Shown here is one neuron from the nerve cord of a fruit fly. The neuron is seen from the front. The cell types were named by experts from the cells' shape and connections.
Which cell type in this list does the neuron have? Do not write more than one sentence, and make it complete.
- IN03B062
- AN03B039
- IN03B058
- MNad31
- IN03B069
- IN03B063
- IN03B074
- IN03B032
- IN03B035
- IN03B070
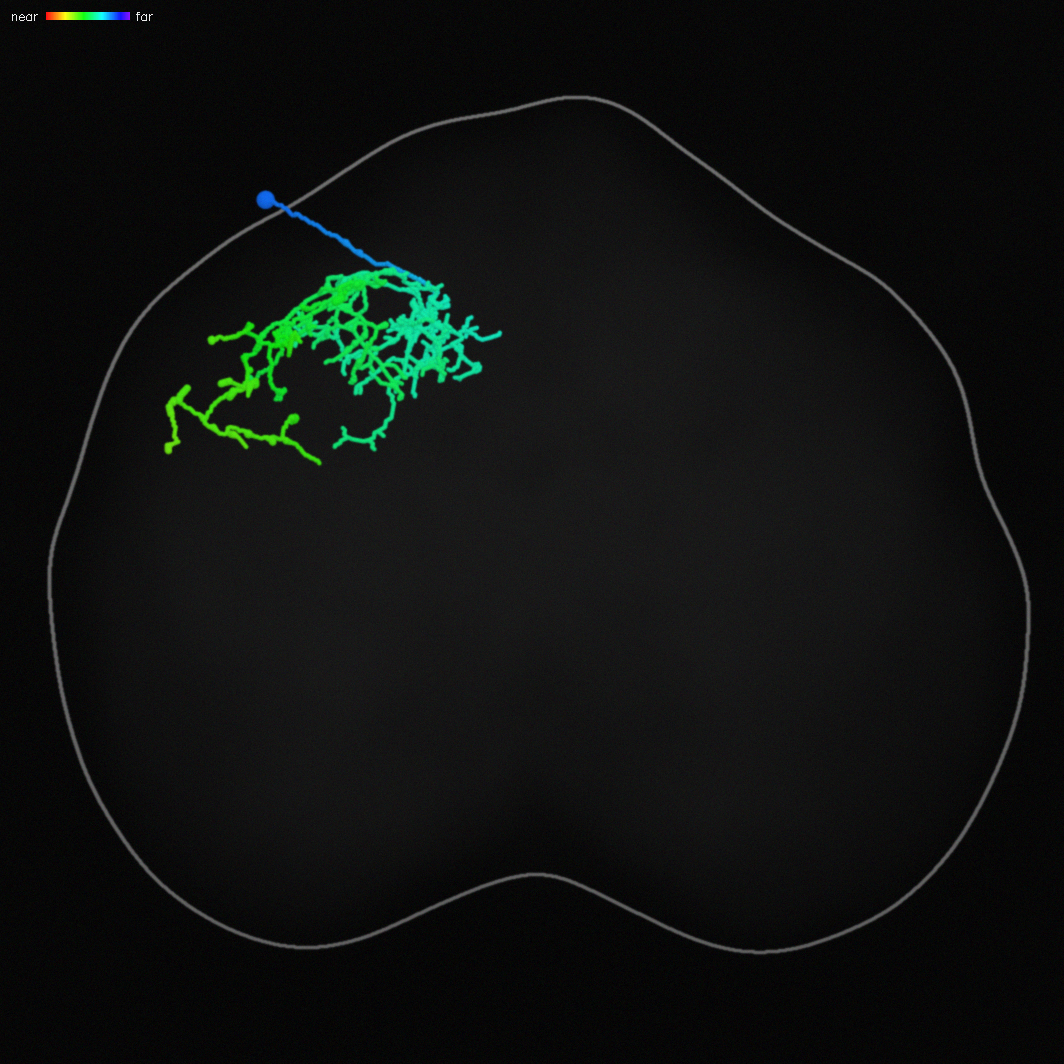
On the level of cell type, this neuron is IN03B062.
